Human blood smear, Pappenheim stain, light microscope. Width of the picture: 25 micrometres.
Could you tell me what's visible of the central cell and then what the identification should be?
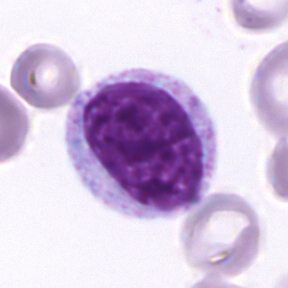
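Let's start with the outline: it is round and smooth, and the surface has no projections or hair-like processes. Now look at the nucleus, which sits a little off-centre, so the rim of cytoplasm is wider on the left. Throughout that cytoplasm you can see fine reddish-purple granules. This central cell is a metamyelocyte.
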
